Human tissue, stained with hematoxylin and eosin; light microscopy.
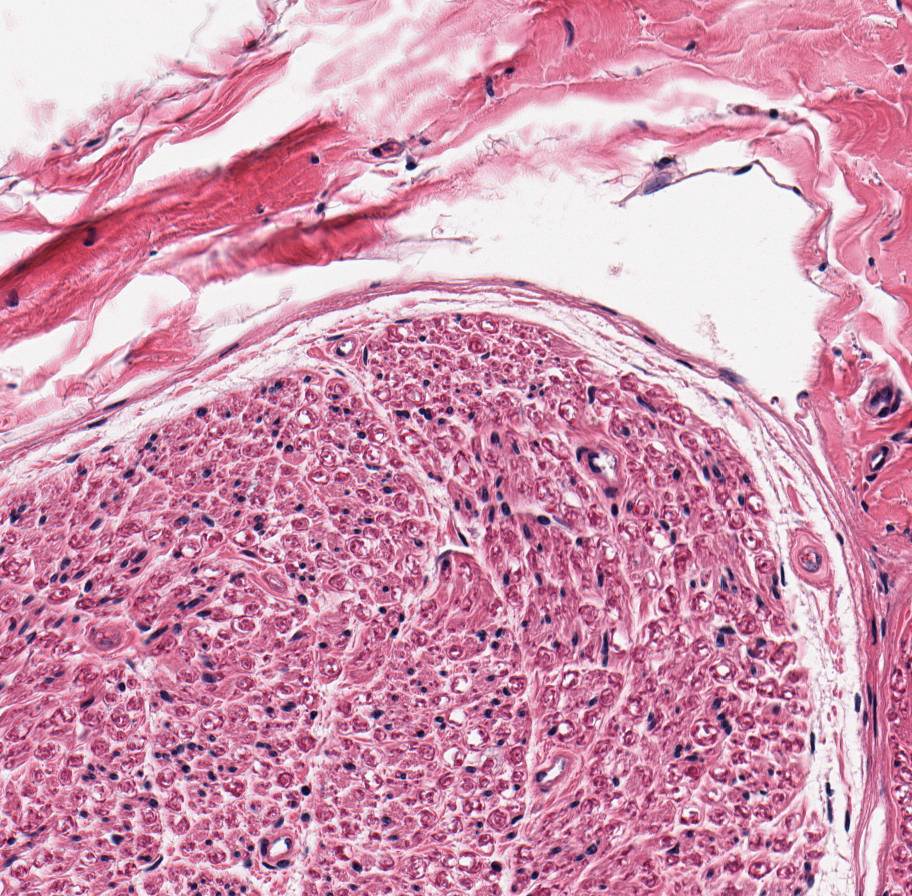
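Tibial nerve: a large rounded fascicle fills the lower two-thirds of the field. Its fibres, cut in cross section, appear as many small rings, and many show a central pink axon inside a pale halo of myelin. Small dark elongated nuclei lie scattered between fibres throughout this fascicle of tibial nerve.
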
